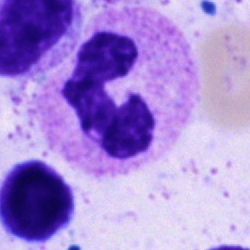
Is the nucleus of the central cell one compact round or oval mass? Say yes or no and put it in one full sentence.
No, the shape of the nucleus is a curved band without separate lobes.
